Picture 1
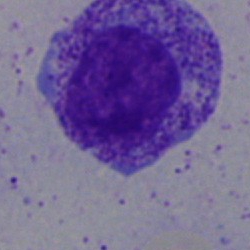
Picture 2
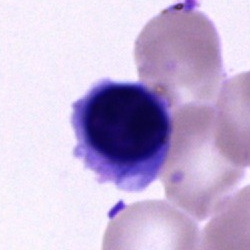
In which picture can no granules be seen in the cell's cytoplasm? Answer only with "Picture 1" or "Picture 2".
Picture 2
